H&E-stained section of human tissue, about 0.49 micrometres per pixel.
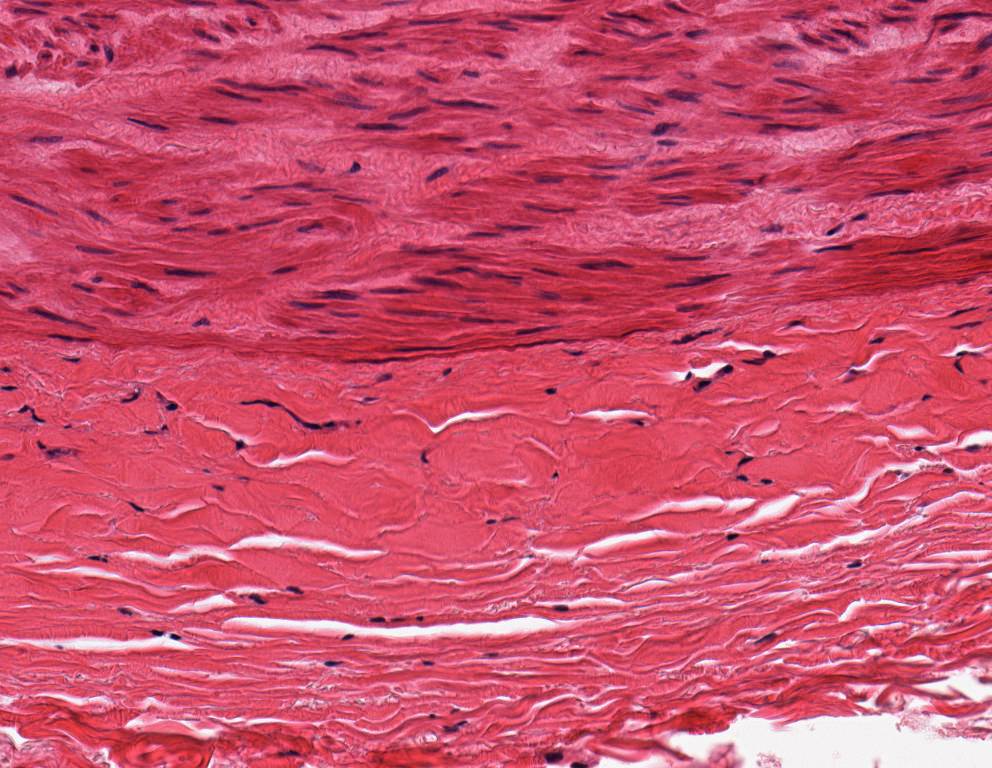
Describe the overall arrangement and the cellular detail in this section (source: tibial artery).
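First, the upper layer: smooth muscle cells run mainly horizontally across the field, with elongated, cigar-shaped nuclei. Second, the lower layer: wavy, pink collagen bundles lie roughly horizontally. Its nuclei are few, small and dark.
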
